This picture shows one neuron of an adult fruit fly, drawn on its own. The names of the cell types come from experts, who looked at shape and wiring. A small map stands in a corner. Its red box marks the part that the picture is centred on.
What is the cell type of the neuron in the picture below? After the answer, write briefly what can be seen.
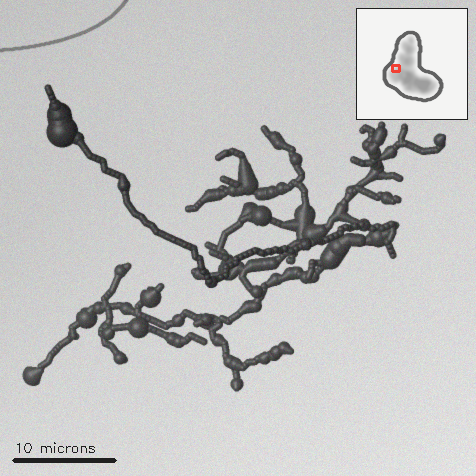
The cell type is Cm1. This is an optic-lobe intrinsic neuron. Its cell body lies at the upper left of the picture. By the scale bar it is about 40 microns wide in this view.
